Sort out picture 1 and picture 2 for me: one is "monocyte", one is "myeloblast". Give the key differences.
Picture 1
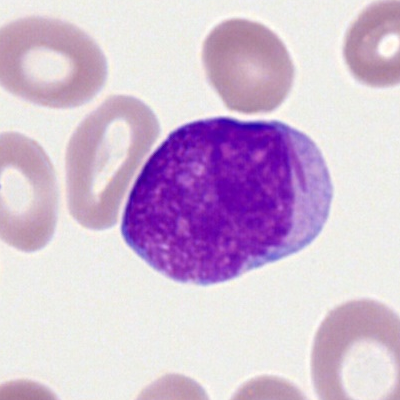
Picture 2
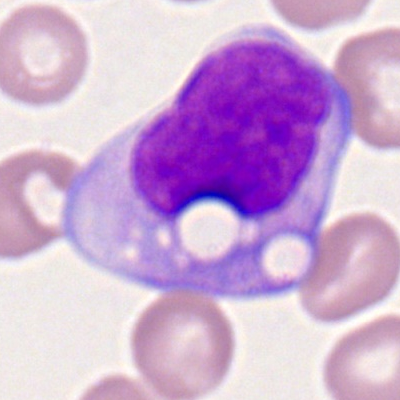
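Picture 1 shows a myeloblast, and picture 2 shows a monocyte. In picture 1 the cell has a smooth oval outline, and the nucleus takes up most of it, leaving little cytoplasm, which forms a narrow crescent on the right side.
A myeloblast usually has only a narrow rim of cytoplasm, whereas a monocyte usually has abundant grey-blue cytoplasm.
In picture 2 the large nucleus lies in the upper part of the cell, and several clear round vacuoles of different sizes lie in the cytoplasm beneath it. One large vacuole presses against the lower edge of the nucleus and indents it.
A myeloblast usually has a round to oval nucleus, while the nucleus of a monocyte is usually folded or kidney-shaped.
The chromatin differs as well: finely granular purple with scattered small pale spots in the myeloblast, mottled with lighter and darker purple patches in the monocyte.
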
